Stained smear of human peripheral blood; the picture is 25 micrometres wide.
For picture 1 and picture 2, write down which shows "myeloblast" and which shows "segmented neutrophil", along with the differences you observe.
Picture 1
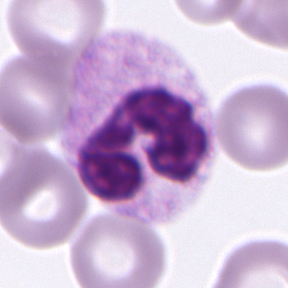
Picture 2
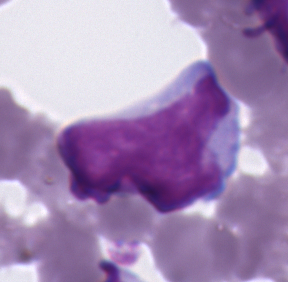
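Here, picture 1 is the segmented neutrophil and picture 2 is the myeloblast. Start with the outline: the segmented neutrophil is roughly round and smooth, while the myeloblast is irregular and angular rather than round. In the myeloblast the nucleus fills about 70% of the cell's area, whereas the segmented neutrophil has plentiful cytoplasm, with its nucleus lying mainly in the lower half and a wider band of cytoplasm above it.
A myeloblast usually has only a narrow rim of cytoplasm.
The colours differ as well: the segmented neutrophil's cytoplasm is pale pinkish-lilac, and the myeloblast's is pale blue.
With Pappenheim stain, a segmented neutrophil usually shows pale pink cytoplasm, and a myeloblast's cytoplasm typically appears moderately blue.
Look for granules next: fine, dust-like lilac granules are scattered throughout the segmented neutrophil's cytoplasm, but none are visible in the myeloblast.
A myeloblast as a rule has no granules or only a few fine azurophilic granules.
In the segmented neutrophil, the chromatin is dark purple and coarsely clumped, and no nucleoli are visible.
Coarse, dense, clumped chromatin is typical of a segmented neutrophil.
The myeloblast's nucleus has an irregular outline with a notch in its lower border. Around the myeloblast, red cells crowd against the lower and right sides, while the upper left faces empty background.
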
